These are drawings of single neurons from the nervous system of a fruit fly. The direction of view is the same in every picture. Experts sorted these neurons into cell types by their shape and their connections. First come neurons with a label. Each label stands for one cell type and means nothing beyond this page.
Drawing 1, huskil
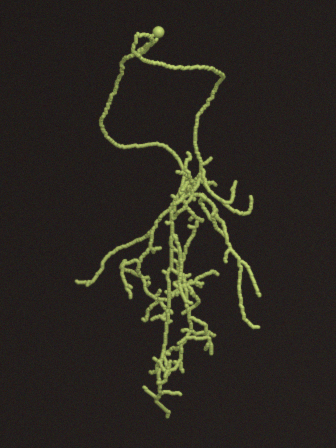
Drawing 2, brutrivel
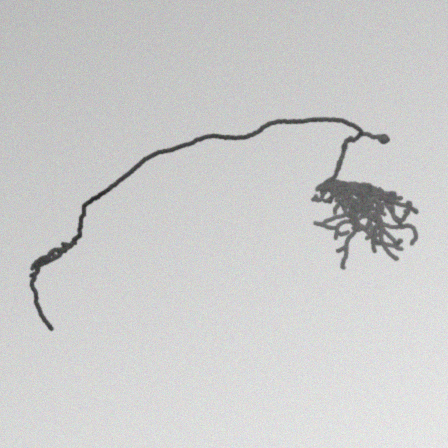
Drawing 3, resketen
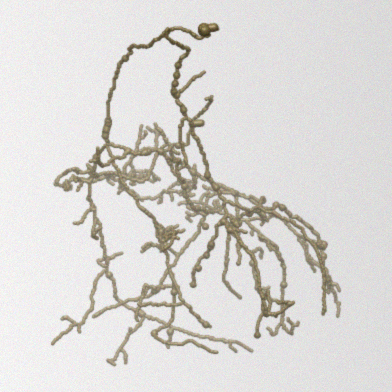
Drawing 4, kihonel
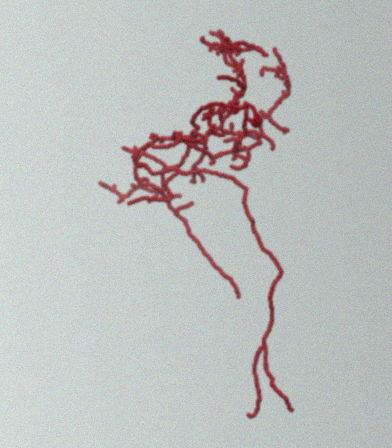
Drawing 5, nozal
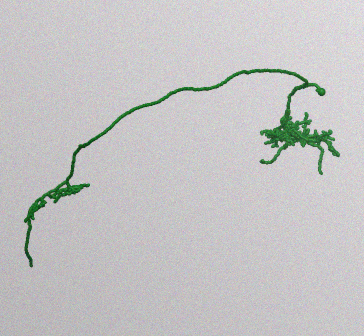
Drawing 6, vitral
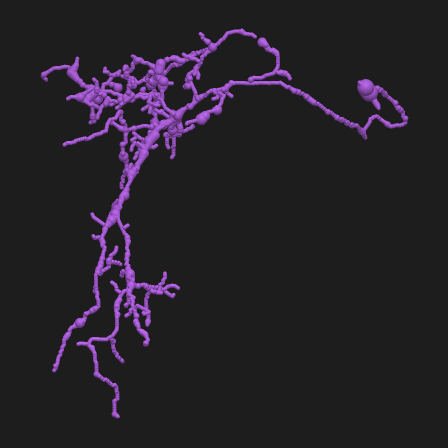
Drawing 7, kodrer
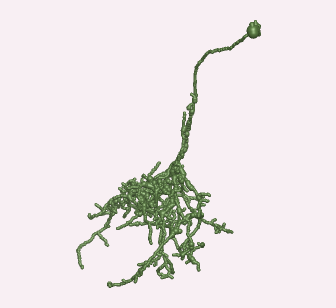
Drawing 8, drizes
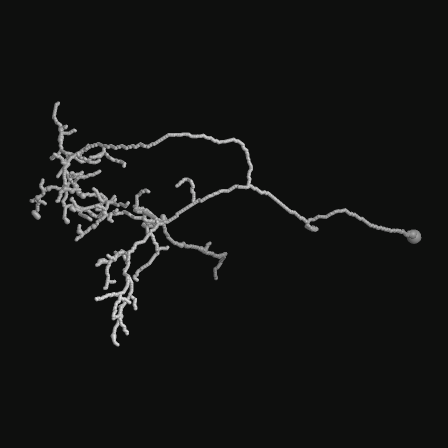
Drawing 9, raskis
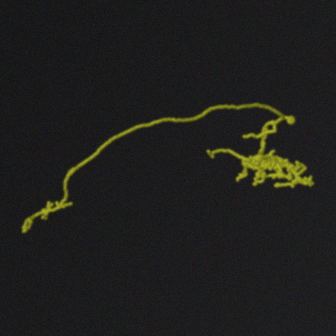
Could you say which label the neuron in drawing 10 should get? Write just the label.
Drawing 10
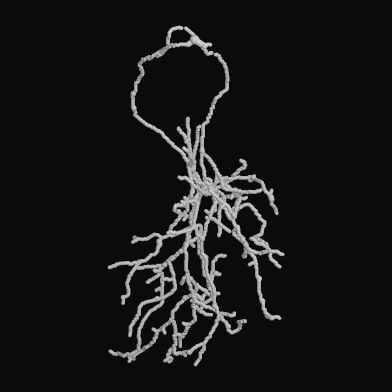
huskil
